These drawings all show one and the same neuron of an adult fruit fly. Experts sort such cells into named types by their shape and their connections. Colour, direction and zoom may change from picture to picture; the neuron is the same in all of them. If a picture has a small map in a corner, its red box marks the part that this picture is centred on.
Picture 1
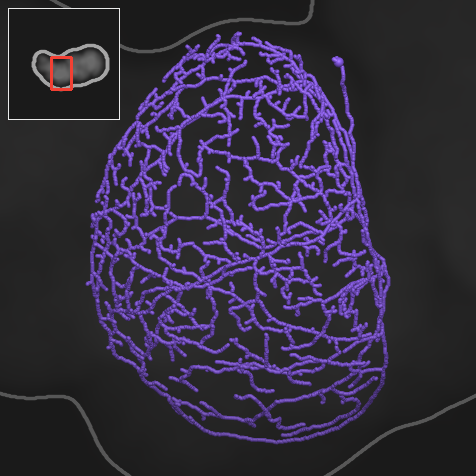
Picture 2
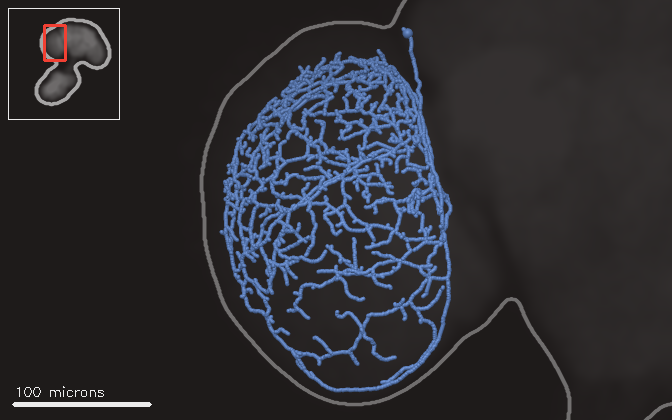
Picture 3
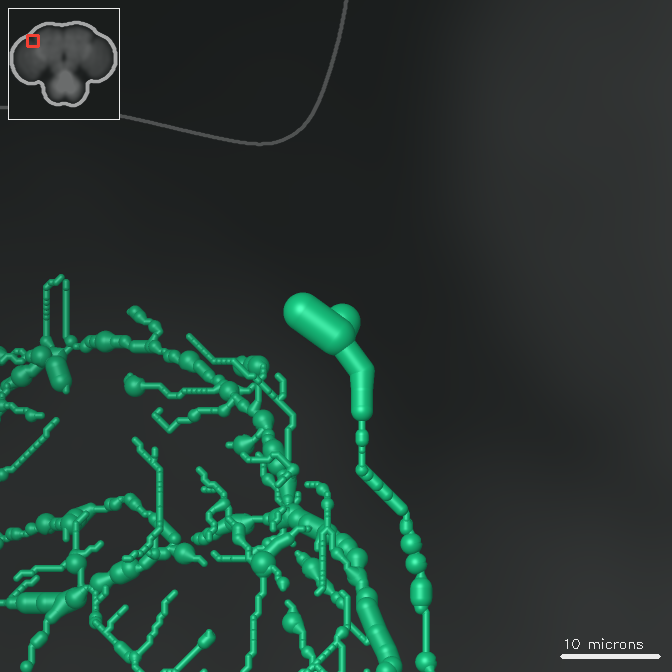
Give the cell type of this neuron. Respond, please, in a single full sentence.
Belonging to the cell type Cm30 is this neuron.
